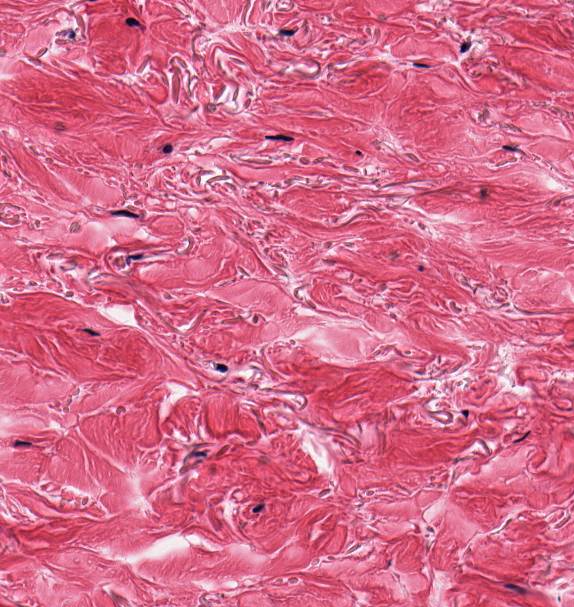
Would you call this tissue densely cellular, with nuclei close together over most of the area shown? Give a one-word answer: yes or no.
No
